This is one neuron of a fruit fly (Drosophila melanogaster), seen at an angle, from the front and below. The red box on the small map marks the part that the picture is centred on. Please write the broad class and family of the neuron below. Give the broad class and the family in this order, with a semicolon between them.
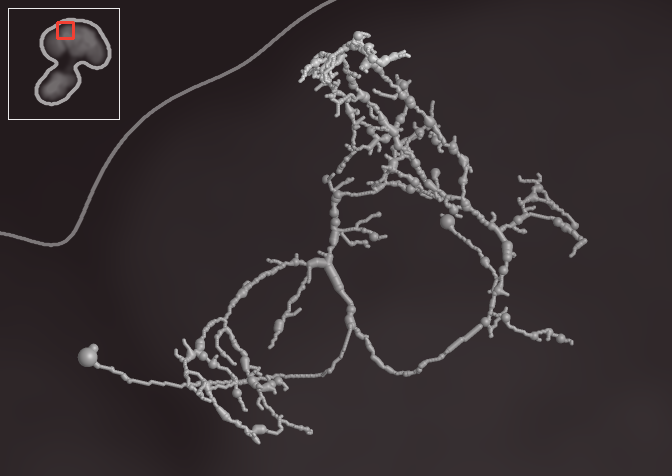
central-brain intrinsic neuron; hemilineage SLPp&v1_posterior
